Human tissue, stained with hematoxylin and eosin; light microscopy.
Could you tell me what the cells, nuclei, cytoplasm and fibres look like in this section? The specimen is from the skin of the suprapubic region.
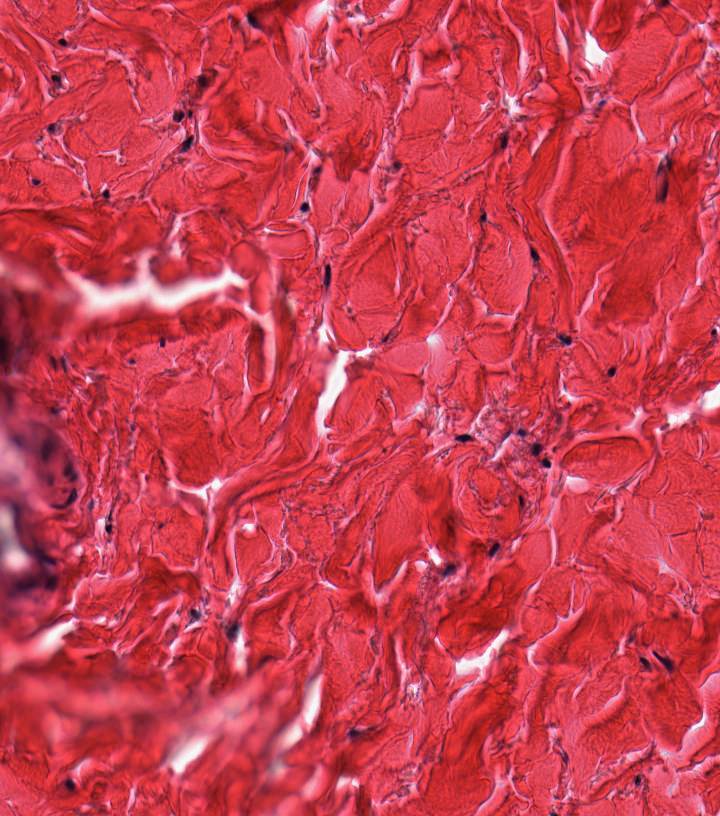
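Filling the field are thick, deeply eosinophilic collagen bundles running in many directions, with no single orientation. Narrow white clefts separate the bundles. Between them, nuclei are sparse throughout. These nuclei are small, dark and elongated, like those of fibroblasts.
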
